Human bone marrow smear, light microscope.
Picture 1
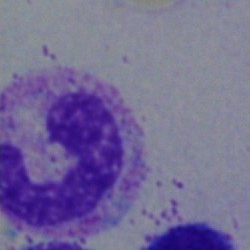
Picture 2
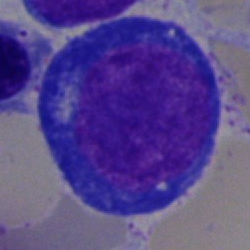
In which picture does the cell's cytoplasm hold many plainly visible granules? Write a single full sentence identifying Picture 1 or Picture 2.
Many granules can be seen in the cytoplasm of the cell in picture 1.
